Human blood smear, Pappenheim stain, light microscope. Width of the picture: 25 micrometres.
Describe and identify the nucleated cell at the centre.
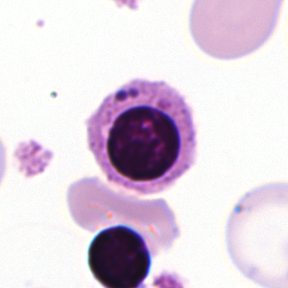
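The cell measures about 10 micrometres across. Its nucleus lies slightly low, so the rim of cytoplasm is widest at the top. The chromatin is dark purple and coarsely clumped. Near the top of the cell, a few dark purple granules lie in the cytoplasm. Elsewhere the cytoplasm has a fine granular texture. This is a normoblast.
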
